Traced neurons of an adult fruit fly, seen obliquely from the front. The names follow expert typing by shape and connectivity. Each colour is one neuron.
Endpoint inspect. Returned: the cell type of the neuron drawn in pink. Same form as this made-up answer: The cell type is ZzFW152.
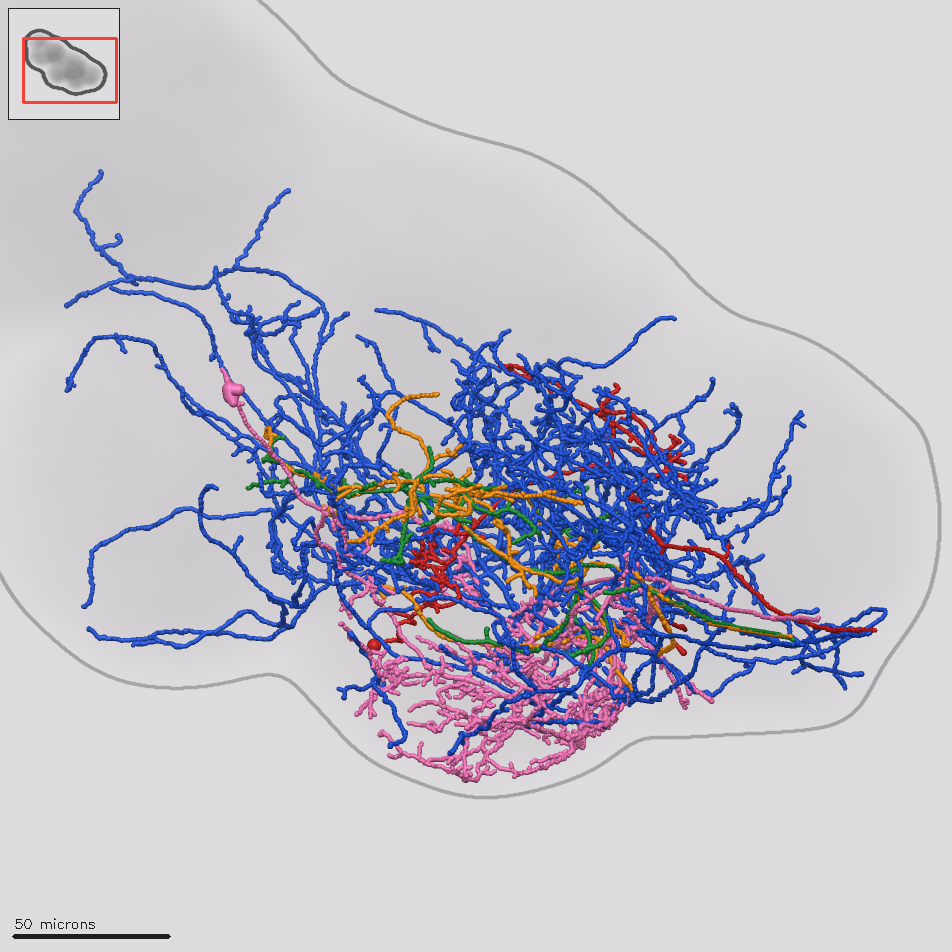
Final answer: The cell type is AN23B010.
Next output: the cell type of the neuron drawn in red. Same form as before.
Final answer: The cell type is AN12B080.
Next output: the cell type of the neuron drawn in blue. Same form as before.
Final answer: The cell type is AN00A002.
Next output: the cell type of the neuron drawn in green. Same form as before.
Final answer: The cell type is AN12B076.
